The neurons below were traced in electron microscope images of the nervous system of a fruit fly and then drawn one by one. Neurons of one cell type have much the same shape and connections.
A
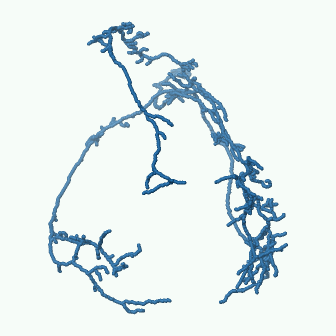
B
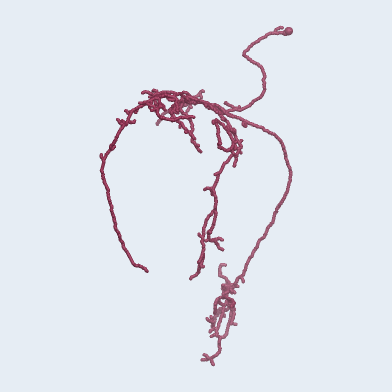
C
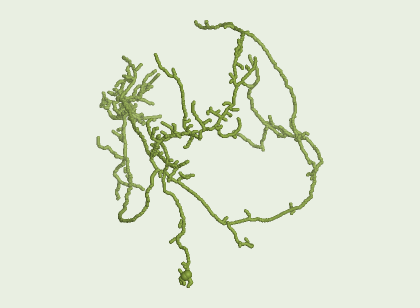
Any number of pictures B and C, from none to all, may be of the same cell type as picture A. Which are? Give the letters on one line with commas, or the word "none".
C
